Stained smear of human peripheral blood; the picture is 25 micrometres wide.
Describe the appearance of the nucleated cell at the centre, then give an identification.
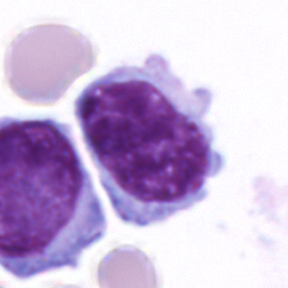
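Let me begin with size: the cell is about 14 micrometres across, roughly 2 times as wide as the red cell that lies whole in view. The nucleus is oval, about 13 by 9 micrometres, and it takes up about 70% of the cell's area. Its outline looks smooth to me, with no notch or fold. The cytoplasm is pale greyish-blue, and its rim is widest below the nucleus. I also notice small rounded blebs standing out from the upper-right edge of the cell. So I'd call this a plasma cell.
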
